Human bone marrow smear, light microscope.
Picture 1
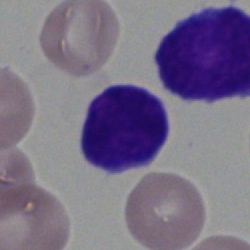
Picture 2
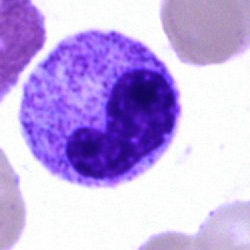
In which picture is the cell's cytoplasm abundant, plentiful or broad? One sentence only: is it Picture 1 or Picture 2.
Abundant cytoplasm surrounds the nucleus in picture 2.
